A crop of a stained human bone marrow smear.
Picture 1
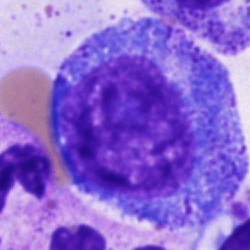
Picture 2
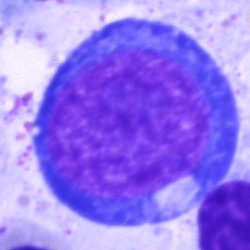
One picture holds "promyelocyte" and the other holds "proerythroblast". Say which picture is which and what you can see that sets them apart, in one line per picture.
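Picture 1 shows a promyelocyte: Fine purple granules are scattered throughout the cytoplasm.
Picture 2 shows a proerythroblast: No granules are visible in the cytoplasm.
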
